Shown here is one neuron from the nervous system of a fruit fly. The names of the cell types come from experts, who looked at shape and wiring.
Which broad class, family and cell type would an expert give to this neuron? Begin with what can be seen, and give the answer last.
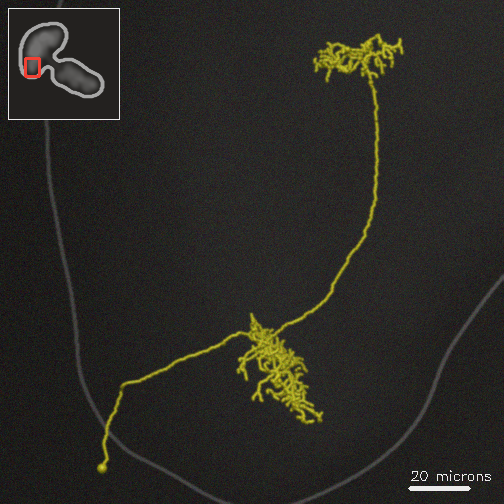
It lies in the brain. From top to bottom in the picture it spans about 150 microns. The picture shows dozens of branch ends. It is an optic-lobe intrinsic neuron. The family is Tm. The cell type is Tm32.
